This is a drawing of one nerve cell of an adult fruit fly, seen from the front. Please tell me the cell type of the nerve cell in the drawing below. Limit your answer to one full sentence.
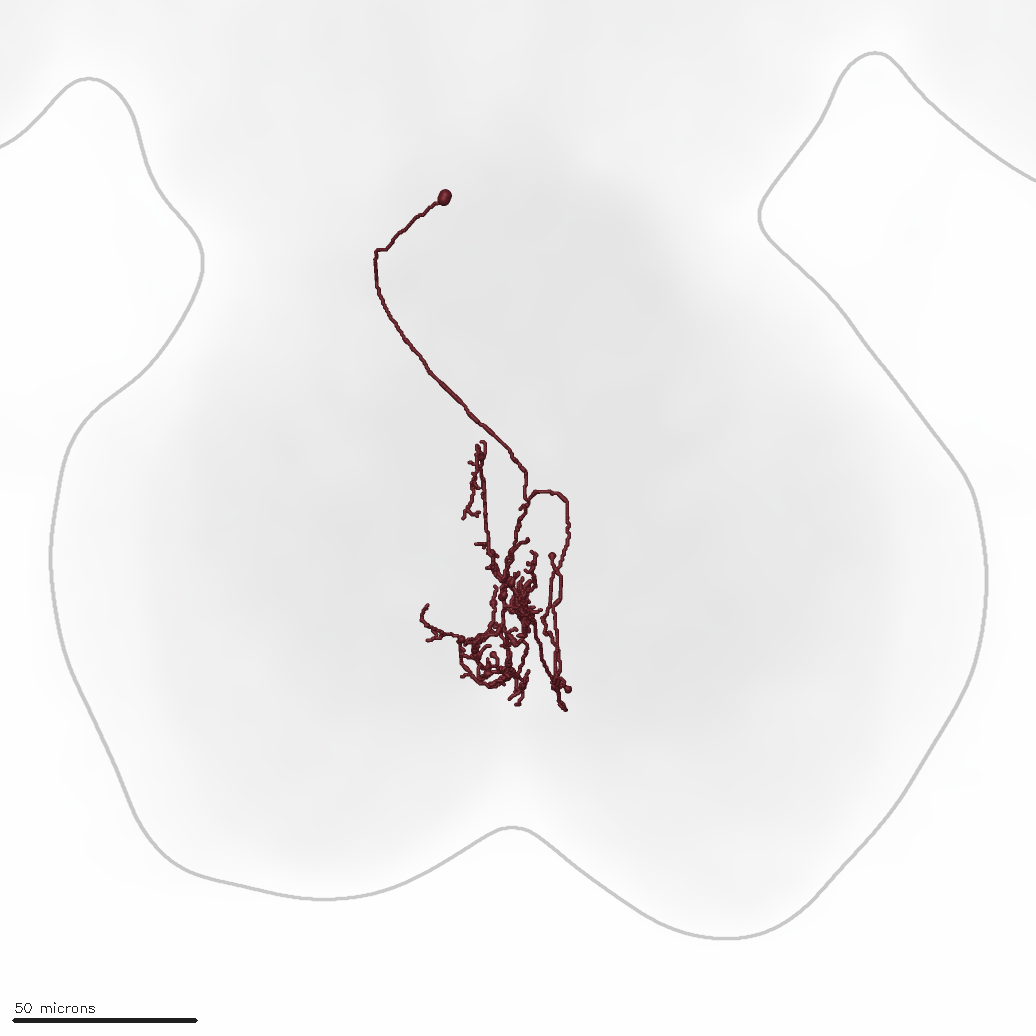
The nerve cell here falls under cell type IN23B090.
